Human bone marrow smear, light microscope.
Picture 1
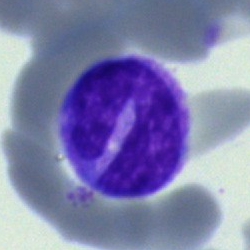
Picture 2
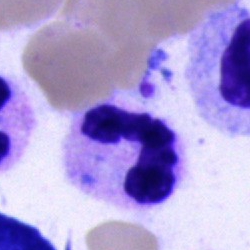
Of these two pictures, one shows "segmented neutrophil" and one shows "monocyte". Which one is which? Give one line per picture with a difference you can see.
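Picture 1: monocyte. Only a very thin rim of cytoplasm is visible around the nucleus.
Picture 2: segmented neutrophil. The cytoplasm is abundant and pale lilac-pink.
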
